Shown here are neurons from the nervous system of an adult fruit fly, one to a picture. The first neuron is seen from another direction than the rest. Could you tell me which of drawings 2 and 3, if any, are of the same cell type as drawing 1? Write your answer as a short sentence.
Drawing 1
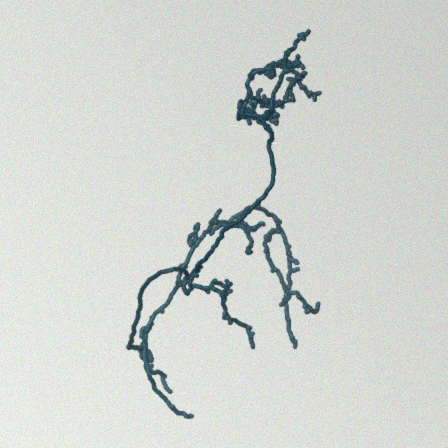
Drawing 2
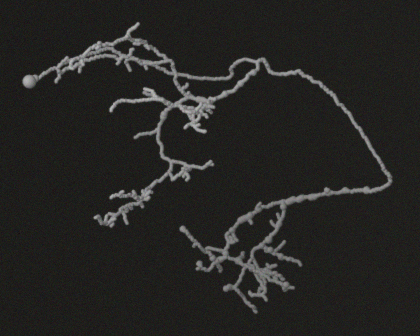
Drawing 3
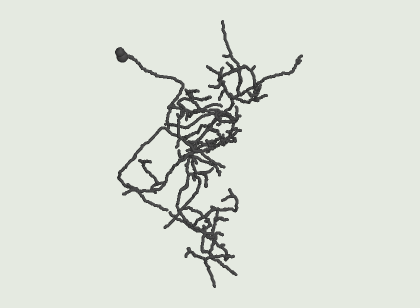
Drawing 2 is of the same cell type.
